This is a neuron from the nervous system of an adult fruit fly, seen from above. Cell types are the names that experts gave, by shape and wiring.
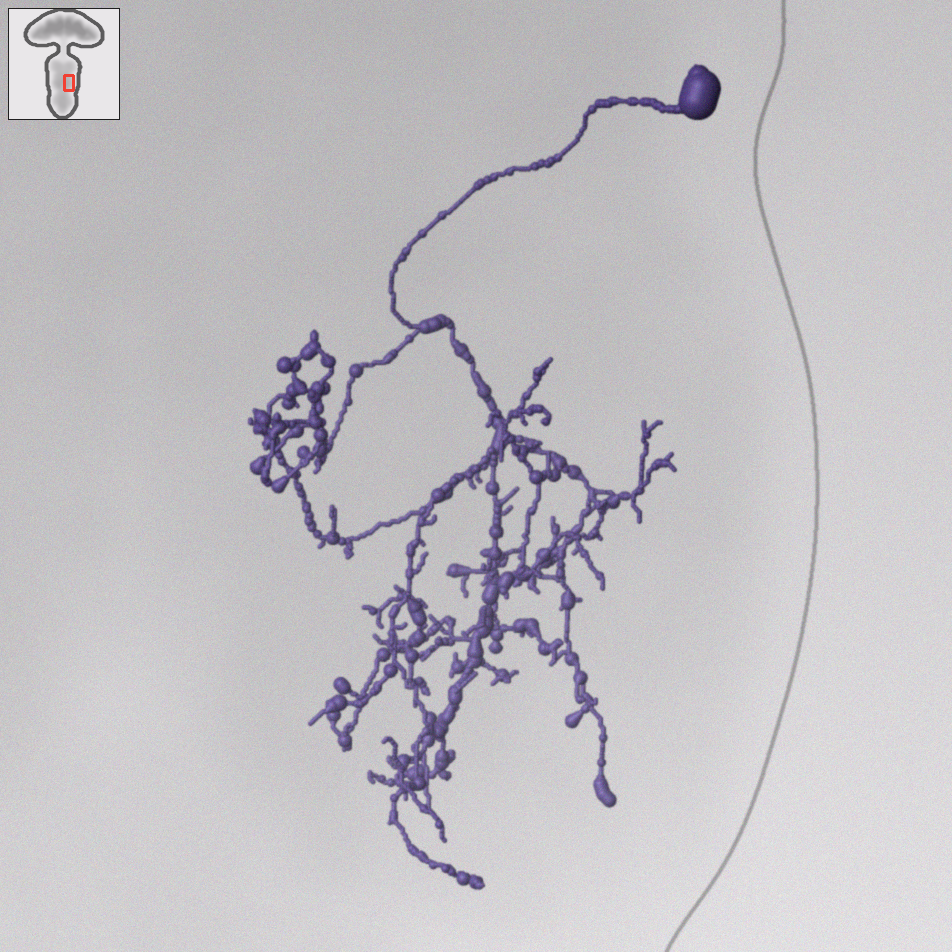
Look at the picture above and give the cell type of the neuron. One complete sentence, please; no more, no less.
The cell type of this neuron is IN09A030.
